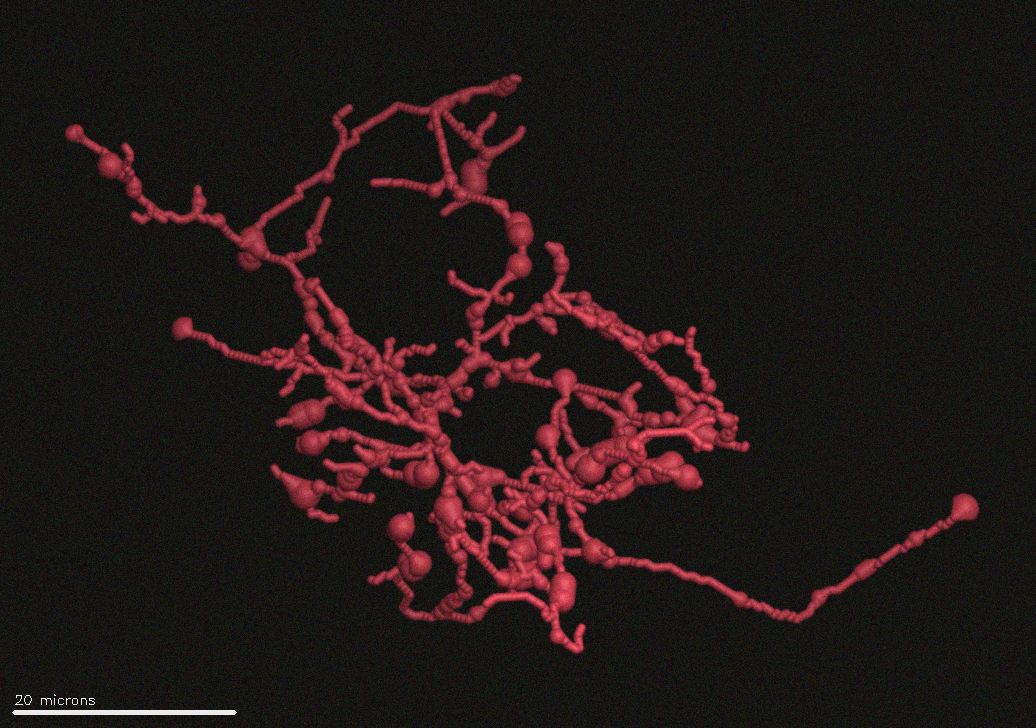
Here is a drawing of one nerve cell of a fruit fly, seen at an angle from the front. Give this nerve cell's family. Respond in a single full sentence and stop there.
This nerve cell is within the family hemilineage 01B.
